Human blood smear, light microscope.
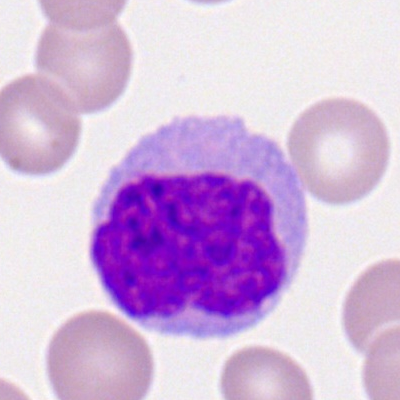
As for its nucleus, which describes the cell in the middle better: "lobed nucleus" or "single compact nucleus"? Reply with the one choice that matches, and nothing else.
Single compact nucleus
